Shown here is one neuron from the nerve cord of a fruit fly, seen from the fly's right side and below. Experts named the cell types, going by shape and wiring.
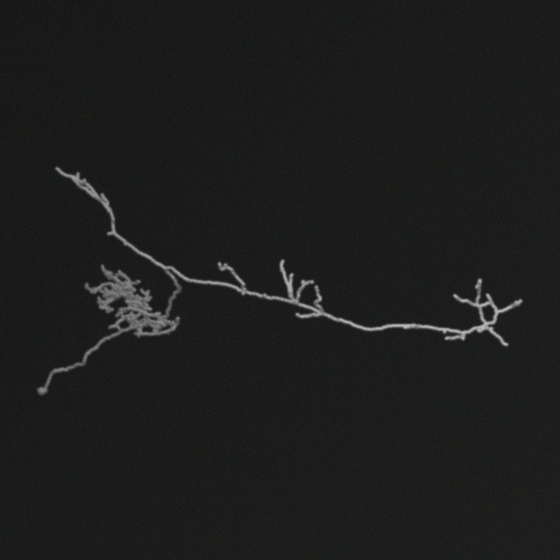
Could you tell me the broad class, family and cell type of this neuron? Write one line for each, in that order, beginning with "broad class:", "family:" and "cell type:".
broad class: nerve-cord intrinsic neuron
family: hemilineage 08B
cell type: IN08B058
